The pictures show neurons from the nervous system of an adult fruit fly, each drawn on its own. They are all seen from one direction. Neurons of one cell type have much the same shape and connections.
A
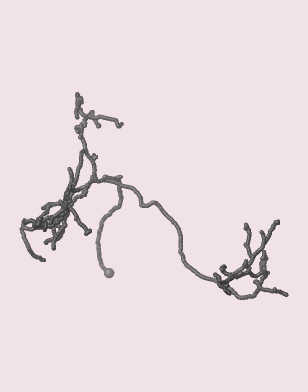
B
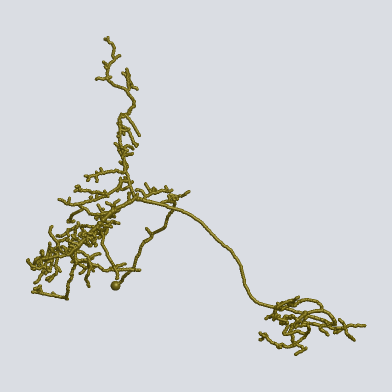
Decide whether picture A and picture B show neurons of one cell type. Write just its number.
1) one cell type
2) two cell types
2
